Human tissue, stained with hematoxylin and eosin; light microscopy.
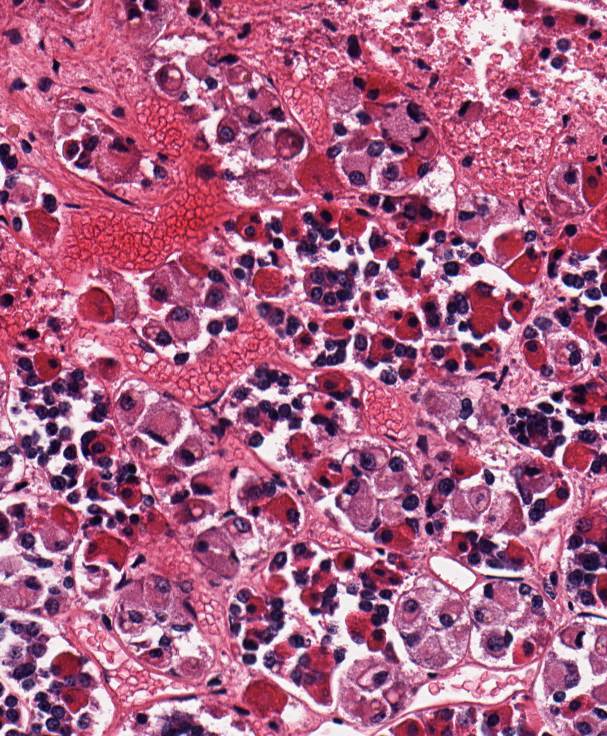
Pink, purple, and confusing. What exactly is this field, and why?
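Structure: pars distalis of the pituitary. Scattered cells: bright red, densely eosinophilic cytoplasm.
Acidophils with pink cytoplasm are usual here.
Centre: many crowded cells with small dark round nuclei and scant cytoplasm. Cell nests: solid, no gland lumina.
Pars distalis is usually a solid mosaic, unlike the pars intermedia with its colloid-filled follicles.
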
